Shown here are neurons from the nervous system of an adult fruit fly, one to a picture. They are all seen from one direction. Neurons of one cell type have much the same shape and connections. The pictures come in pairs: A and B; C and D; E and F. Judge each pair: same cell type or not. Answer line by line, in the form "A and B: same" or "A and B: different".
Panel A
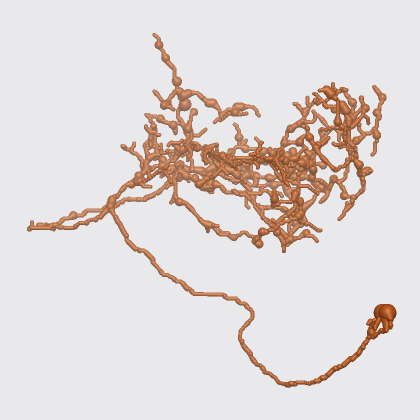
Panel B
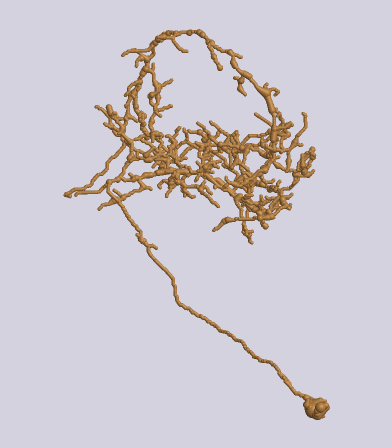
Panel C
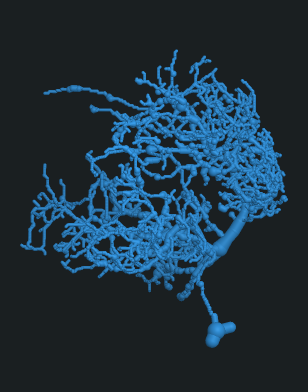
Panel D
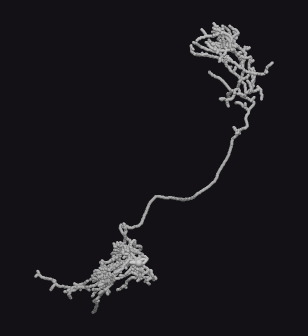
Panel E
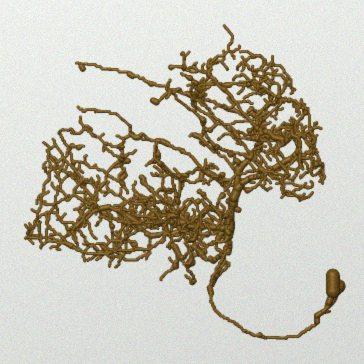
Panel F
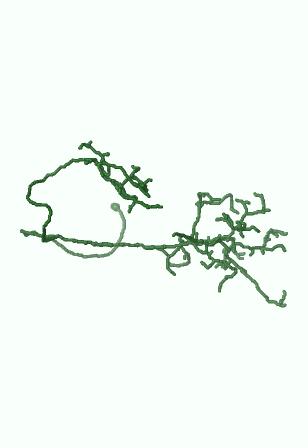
A and B: same
C and D: different
E and F: different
